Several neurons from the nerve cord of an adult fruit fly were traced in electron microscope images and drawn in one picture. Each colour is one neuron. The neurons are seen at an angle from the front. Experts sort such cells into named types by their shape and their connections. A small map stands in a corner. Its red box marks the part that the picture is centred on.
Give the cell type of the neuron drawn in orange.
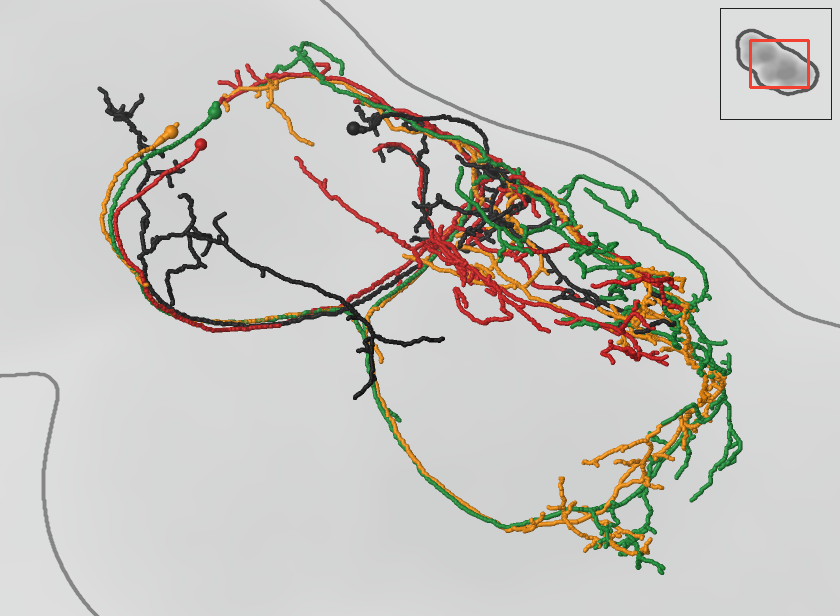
IN19B072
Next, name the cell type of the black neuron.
IN19B087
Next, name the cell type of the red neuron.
IN19B083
